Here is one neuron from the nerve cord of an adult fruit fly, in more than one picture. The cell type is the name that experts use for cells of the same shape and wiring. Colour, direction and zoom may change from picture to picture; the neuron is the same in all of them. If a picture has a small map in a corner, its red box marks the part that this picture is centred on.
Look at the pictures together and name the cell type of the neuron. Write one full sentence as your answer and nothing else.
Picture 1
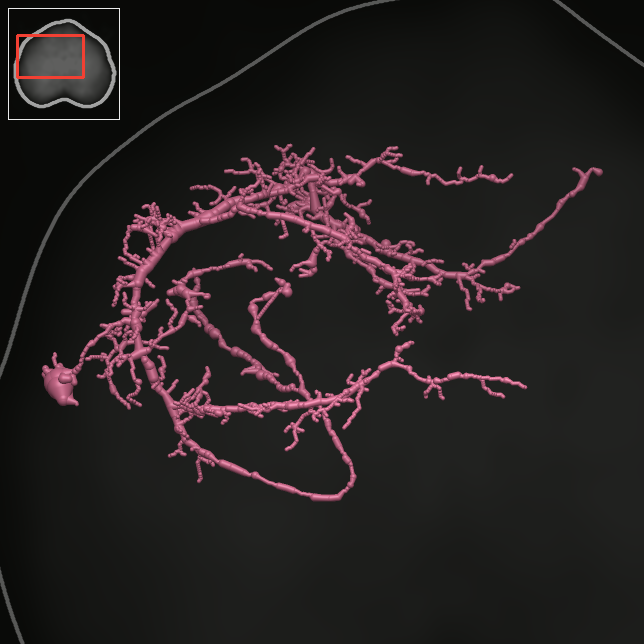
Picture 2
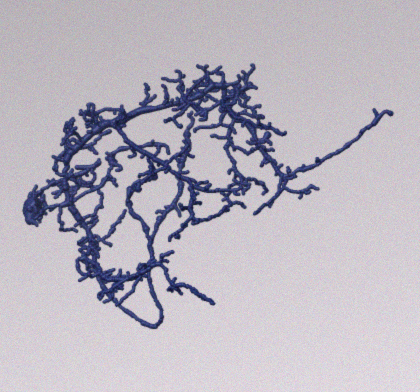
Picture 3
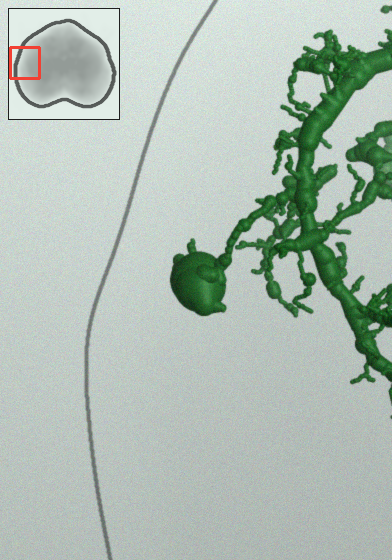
The cell type name IN12A044 applies to this neuron.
